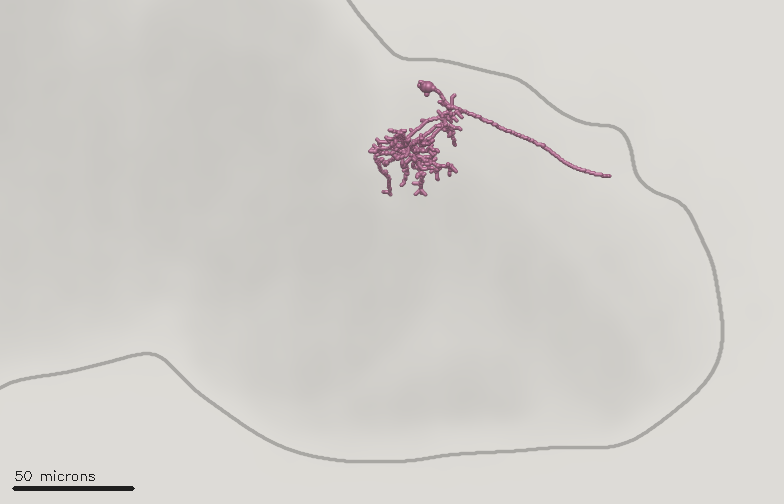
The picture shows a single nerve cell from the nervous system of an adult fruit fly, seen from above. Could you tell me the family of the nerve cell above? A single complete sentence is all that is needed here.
The nerve cell is a member of the Lawf family.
